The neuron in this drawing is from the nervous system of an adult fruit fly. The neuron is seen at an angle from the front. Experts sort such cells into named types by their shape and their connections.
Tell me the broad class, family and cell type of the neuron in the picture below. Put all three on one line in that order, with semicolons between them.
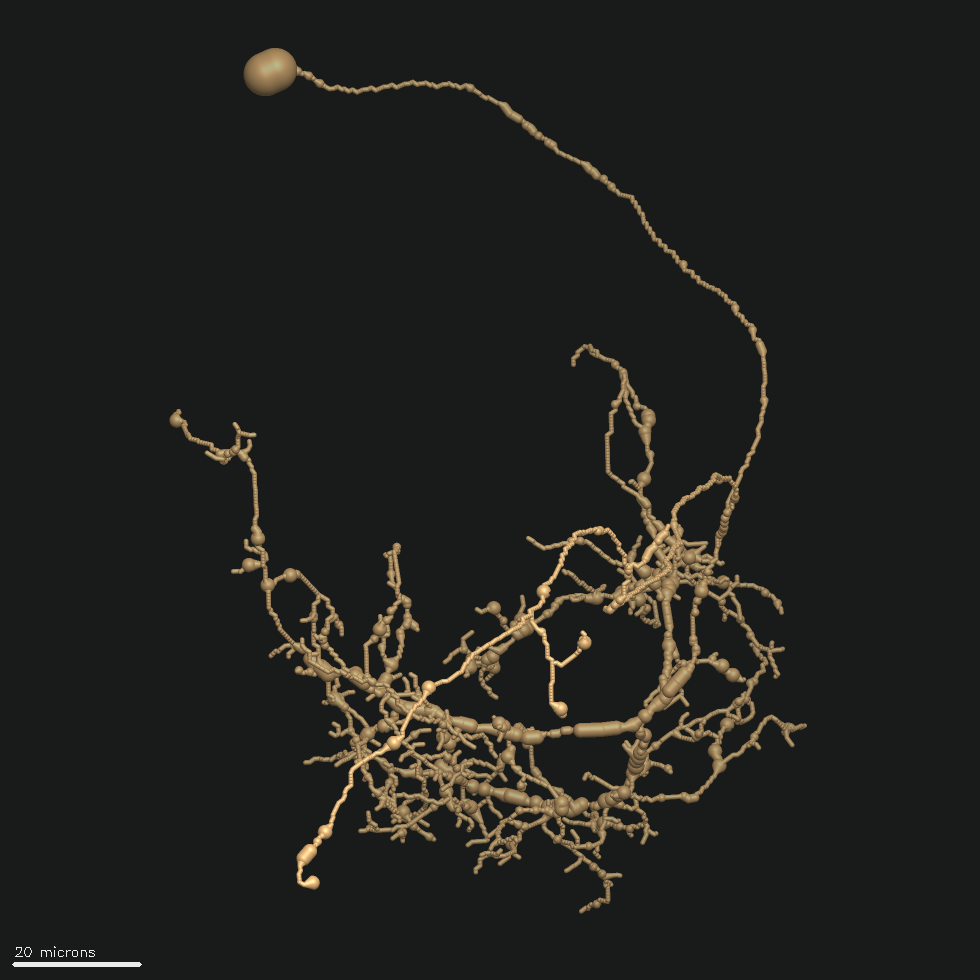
nerve-cord intrinsic neuron; hemilineage 23B; IN23B028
